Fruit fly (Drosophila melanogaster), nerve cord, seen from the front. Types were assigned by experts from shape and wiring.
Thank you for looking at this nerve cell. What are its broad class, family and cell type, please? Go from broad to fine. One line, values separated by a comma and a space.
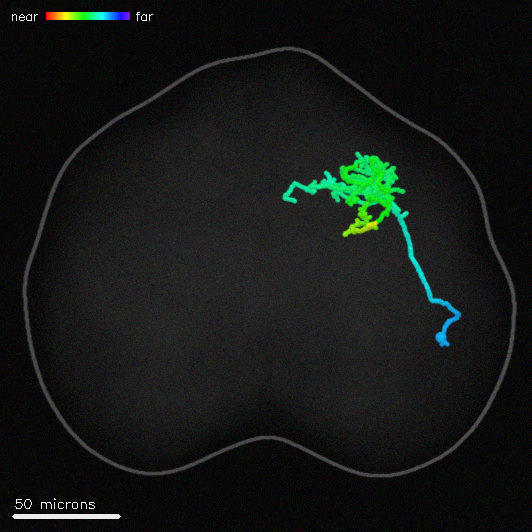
nerve-cord intrinsic neuron, hemilineage 16B, IN16B084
